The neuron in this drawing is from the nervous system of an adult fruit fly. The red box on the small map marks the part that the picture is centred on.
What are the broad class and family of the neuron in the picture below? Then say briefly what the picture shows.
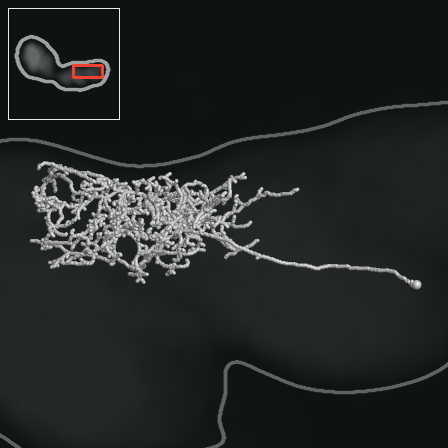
Its broad class is nerve-cord intrinsic neuron. The family is hemilineage 06A. Dozens of branch ends can be seen. In this view it is more than twice as wide as it is tall.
